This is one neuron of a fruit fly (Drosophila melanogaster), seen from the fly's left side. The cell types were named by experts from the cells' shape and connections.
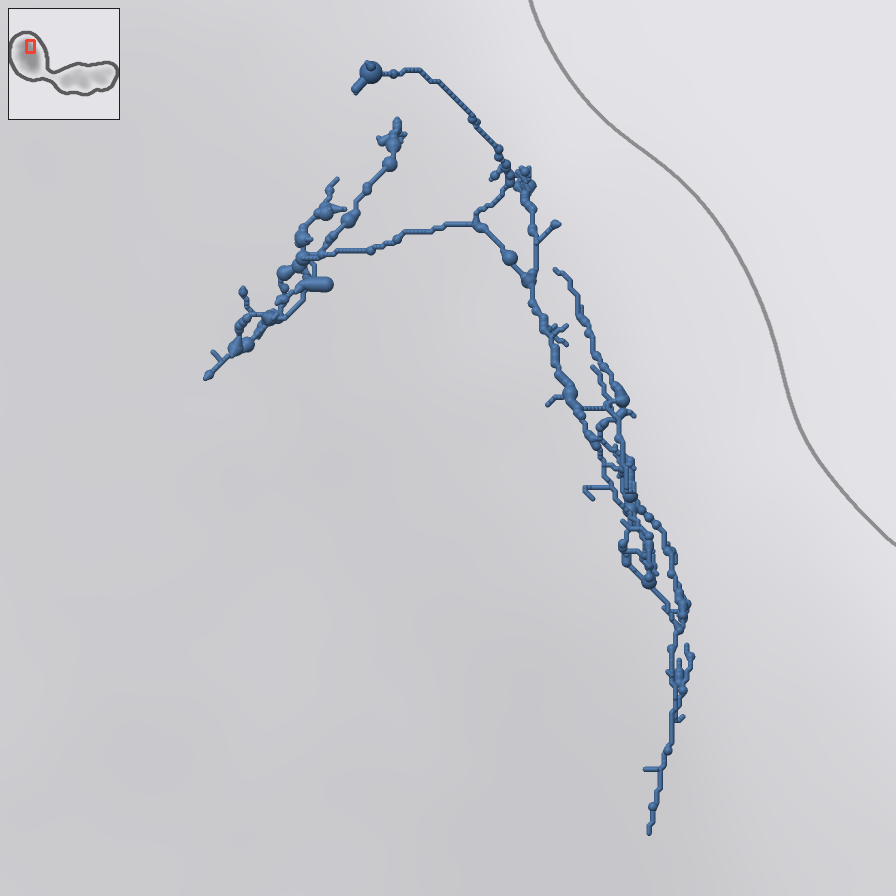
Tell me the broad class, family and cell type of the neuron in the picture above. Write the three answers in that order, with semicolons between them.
central-brain intrinsic neuron; hemilineage SLPpl1; SLP267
